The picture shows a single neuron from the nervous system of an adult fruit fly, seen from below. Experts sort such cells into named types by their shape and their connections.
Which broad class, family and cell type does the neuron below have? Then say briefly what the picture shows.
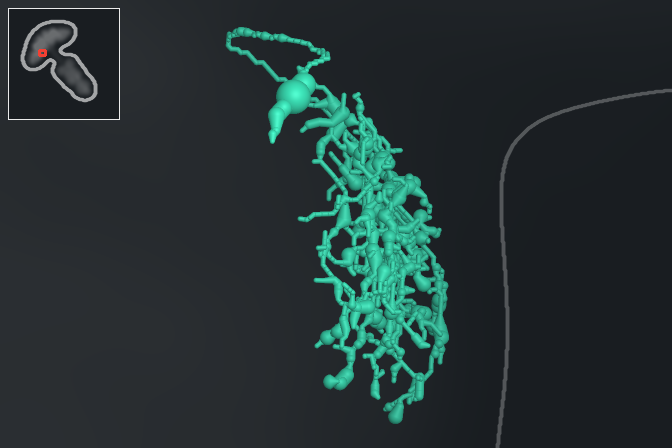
It is an optic-lobe intrinsic neuron. The family is Li. Its cell type is Li14. It is in the brain and does not reach the nerve cord. The cell body can be seen at the top of the picture. The picture shows dozens of branch ends.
